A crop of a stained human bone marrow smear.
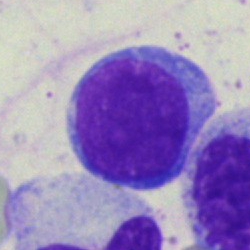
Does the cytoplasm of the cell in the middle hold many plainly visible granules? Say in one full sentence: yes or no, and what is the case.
No, granules are not seen anywhere in its cytoplasm.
